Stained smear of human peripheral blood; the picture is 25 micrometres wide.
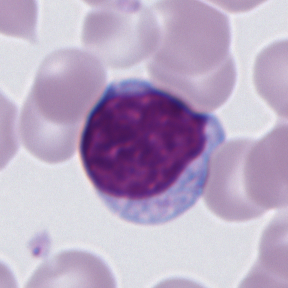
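Large granular lymphocyte in a stained smear of human peripheral blood, the cell in the middle. Its outline seems roughly round, though a small bulge stands out on the right side. The nucleus, round to oval with no lobes or indentation, sits off-centre towards the upper left, and I can make out no distinct nucleoli in it.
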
